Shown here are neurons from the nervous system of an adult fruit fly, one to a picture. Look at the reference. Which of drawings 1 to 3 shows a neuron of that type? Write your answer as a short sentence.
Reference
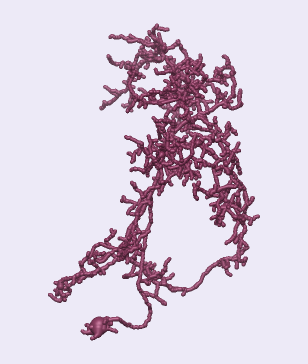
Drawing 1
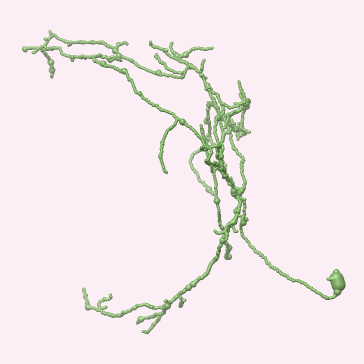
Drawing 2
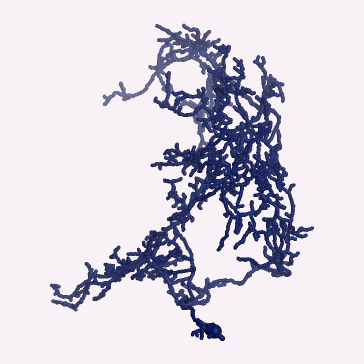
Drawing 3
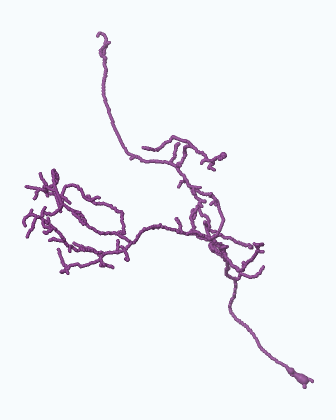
Drawing 2 shows a neuron of the same cell type.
